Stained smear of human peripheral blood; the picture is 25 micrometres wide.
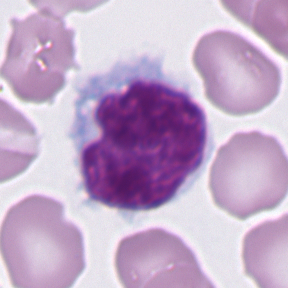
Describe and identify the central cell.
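Looking first at the nucleus: it fills most of the cell, about 11 micrometres across, and leaves only a modest rim of cytoplasm. That pale blue cytoplasm is widest on the left and upper left, and it thins out on the right. The chromatin is dark purple and coarsely clumped. Around the outside, the edge is ragged, with fine hair-like projections that show best at the upper left. Last, the name: this is a hairy cell.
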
